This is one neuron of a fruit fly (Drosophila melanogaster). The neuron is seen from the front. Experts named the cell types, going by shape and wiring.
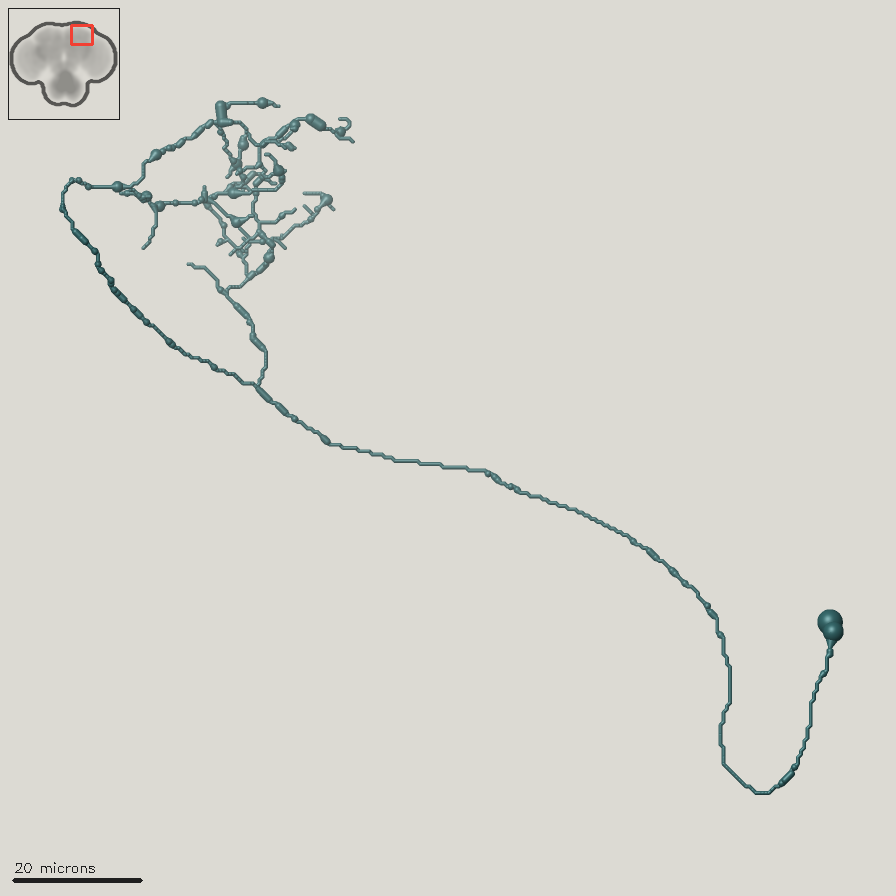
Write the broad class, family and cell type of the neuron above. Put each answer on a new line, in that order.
central-brain intrinsic neuron
hemilineage SIPa1_ventral
CB1391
